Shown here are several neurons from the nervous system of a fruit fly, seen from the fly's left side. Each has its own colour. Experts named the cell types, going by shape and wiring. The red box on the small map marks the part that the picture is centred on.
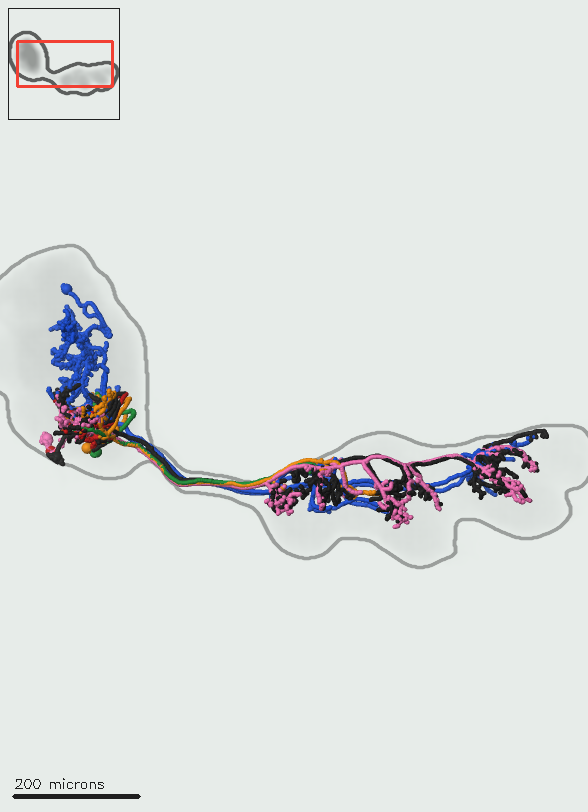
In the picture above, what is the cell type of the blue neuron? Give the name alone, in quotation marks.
"DNpe020"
